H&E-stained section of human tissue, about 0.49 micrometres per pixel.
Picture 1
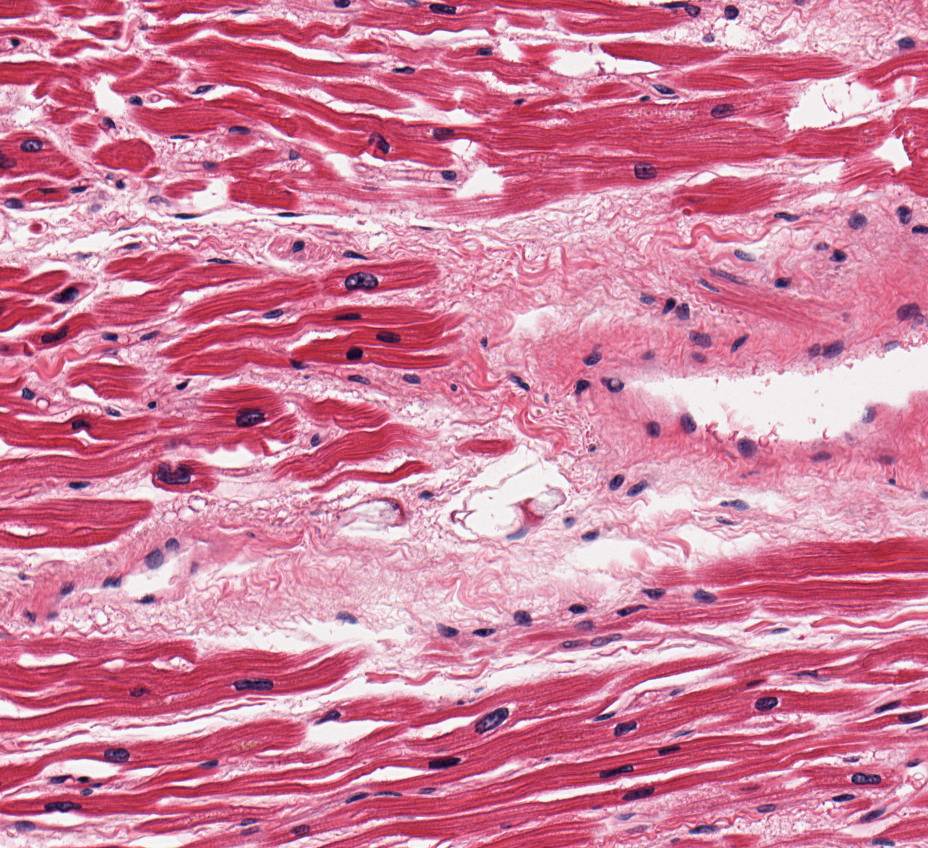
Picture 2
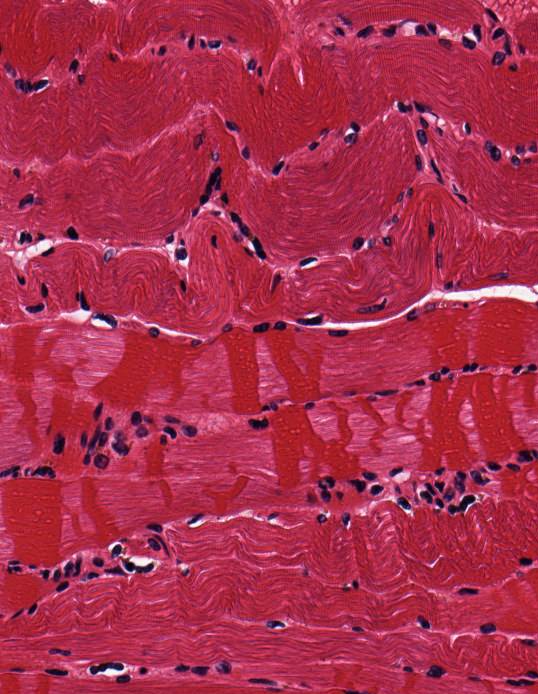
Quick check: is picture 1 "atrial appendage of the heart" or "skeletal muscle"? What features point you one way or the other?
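Atrial appendage of the heart is in picture 1, skeletal muscle in picture 2. Arrangement: picture 1 has fibres above and below, with a pale band of loose connective tissue between; picture 2 is filled with long parallel fibres; both run mostly horizontally. Branching: the fibres of picture 1 branch and join one another.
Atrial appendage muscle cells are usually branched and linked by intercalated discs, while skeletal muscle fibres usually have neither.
Nuclei: central in picture 1, but dark, elongated, flattened and lying along fibre edges in picture 2.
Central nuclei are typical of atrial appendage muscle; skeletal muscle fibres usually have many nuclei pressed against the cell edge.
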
